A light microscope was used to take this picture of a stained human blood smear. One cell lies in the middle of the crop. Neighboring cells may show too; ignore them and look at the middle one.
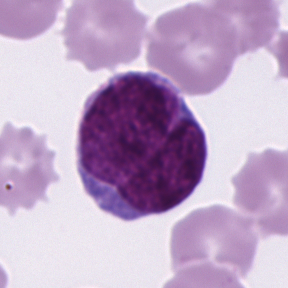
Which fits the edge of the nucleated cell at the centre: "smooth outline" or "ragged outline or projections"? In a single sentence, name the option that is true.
The outline of the cell is smooth, not rough.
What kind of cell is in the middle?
myeloblast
